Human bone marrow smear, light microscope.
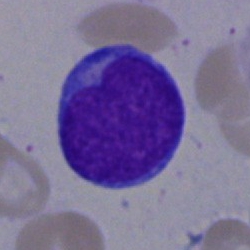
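Blast, central cell. The nucleus occupies most of the cell and contains finely stippled, evenly spread chromatin. The cytoplasm forms a thin rim of deep blue, with a pale, almost clear patch lying beside the nucleus at the upper left.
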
